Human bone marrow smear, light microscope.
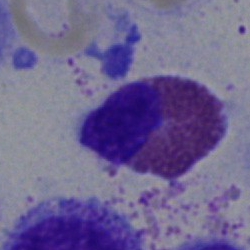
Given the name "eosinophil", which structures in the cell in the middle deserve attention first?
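This cell is an eosinophil.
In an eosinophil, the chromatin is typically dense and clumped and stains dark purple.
Here the nuclear chromatin looks dense and stains dark purple, which agrees with that.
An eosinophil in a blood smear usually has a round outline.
The outline of this cell is oval, so on that point it departs from the usual form. The nucleus sits against the left side of the cell, while reddish-purple cytoplasm fills about the right half.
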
